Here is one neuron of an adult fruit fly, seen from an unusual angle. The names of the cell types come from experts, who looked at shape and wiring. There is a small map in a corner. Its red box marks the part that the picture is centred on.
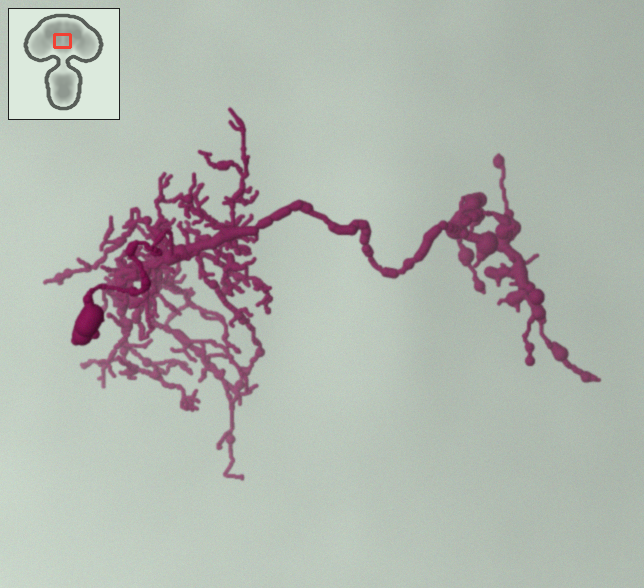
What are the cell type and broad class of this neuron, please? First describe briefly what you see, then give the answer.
Its cell body lies on the left of the picture. As drawn here it is wider than it is tall. The cell type is PS280. It is a central-brain intrinsic neuron.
